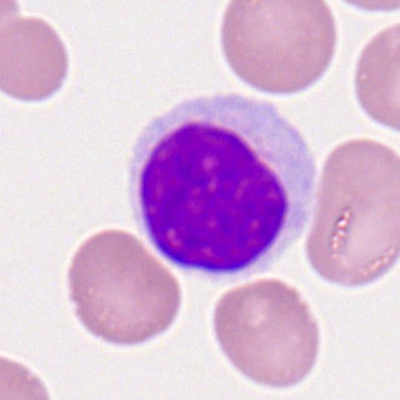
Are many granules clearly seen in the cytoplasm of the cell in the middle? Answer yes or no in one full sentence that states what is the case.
No, the cytoplasm does not hold many granules; none are visible in it.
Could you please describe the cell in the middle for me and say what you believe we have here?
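Outline roughly round, edge slightly fuzzy. Chromatin dense, dark purple, coarsely clumped; small paler patches between clumps. Nucleus fills most of cell; narrow rim of pale blue cytoplasm, wider upper right than lower left. Cell: lymphocyte.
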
